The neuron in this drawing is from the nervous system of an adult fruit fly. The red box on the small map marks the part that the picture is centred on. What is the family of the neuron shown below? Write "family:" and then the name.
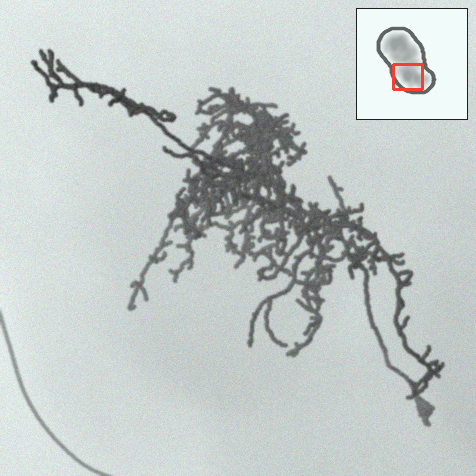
family: hemilineage 03B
